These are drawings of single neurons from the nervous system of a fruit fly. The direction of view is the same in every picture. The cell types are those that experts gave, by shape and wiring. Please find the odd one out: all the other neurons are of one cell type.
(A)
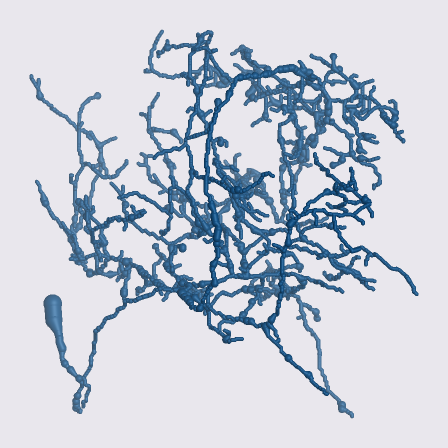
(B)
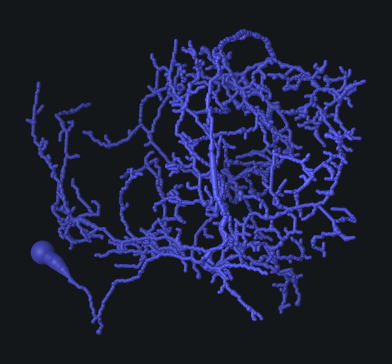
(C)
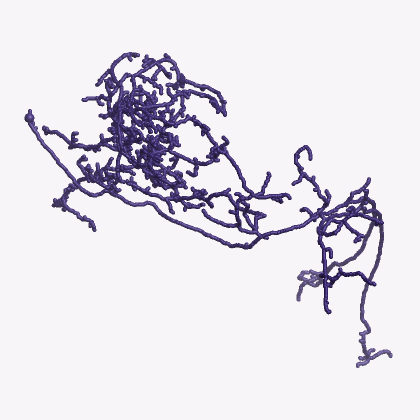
C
